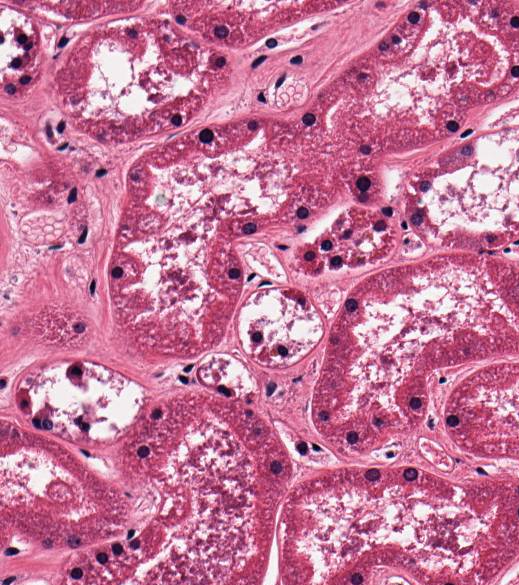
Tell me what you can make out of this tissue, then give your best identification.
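Closely packed tubules throughout, cut in cross and oblique section, separated only by thin strands of stroma. Single lining layer of tall cuboidal cells, abundant granular eosinophilic cytoplasm. Nuclei round, dark, mostly toward the outer, basal edge. Luminal cytoplasm frothy and vacuolated, many clear spaces, lacy toward tubule centres. Tissue is renal cortex.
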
